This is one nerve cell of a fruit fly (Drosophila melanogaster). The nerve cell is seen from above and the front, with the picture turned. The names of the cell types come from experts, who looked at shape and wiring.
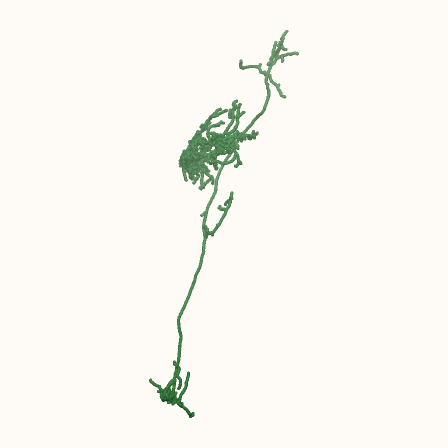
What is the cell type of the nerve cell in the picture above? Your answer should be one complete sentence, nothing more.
By type, the nerve cell is AN05B096.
